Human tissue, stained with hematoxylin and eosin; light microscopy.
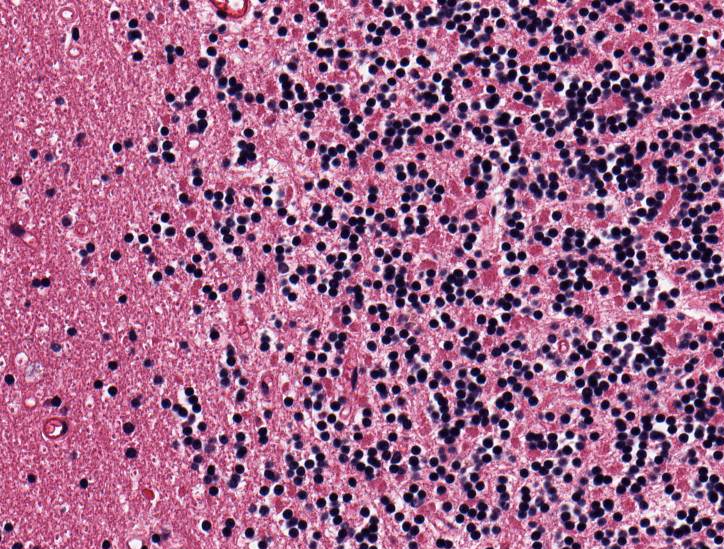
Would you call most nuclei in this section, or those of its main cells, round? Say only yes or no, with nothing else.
Yes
